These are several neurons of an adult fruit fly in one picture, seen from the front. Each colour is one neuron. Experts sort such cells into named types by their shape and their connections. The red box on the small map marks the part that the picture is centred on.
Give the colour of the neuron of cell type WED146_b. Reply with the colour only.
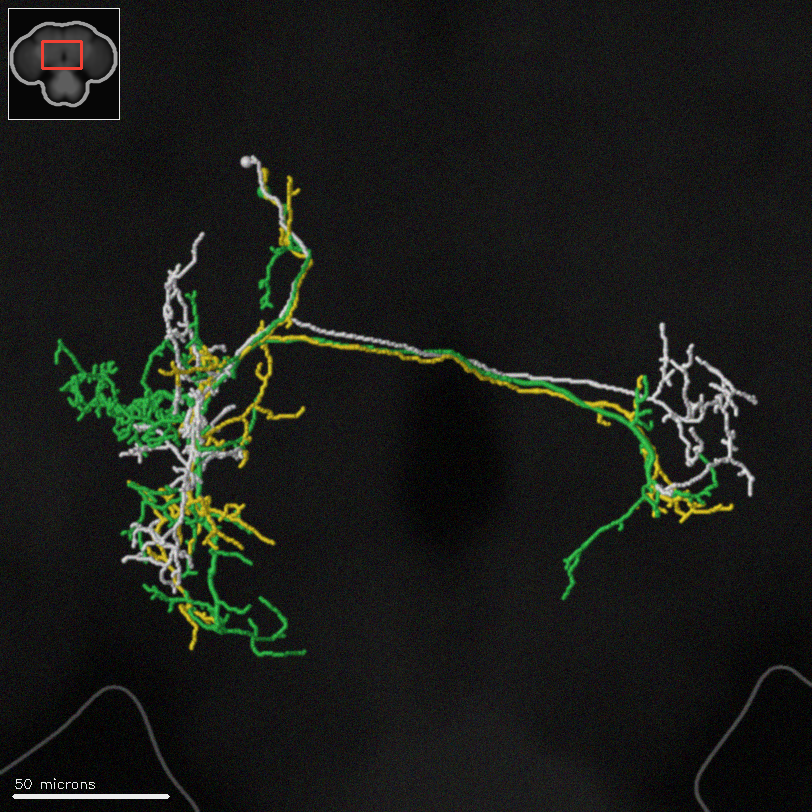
yellow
